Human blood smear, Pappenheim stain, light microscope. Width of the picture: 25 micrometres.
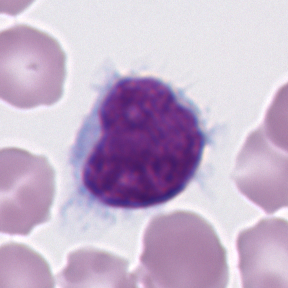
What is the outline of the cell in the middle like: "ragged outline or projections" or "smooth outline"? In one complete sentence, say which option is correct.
Ragged or frayed parts, or projections, blebs or tags, break the cell's edge.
